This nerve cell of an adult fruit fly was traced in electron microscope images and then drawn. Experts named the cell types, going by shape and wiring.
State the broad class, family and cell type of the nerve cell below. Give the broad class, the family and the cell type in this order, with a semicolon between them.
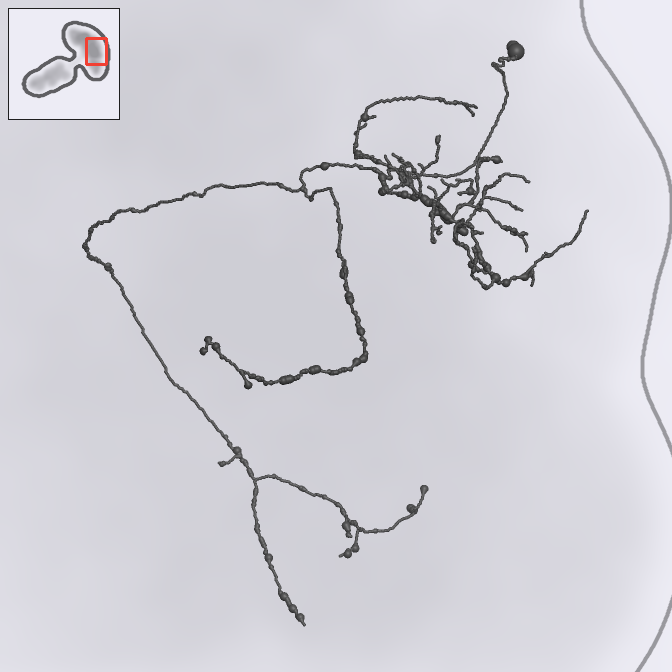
central-brain intrinsic neuron; hemilineage ALad1; M_adPNm5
